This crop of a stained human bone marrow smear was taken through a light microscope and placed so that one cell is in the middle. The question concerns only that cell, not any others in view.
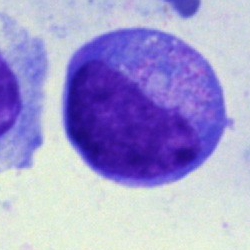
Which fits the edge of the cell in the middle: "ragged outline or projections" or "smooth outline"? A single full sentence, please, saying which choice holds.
Along its outline, the cell is smooth, with no projections.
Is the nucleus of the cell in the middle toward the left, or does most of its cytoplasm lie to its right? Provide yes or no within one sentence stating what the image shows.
Yes, it is to the right of the nucleus that most cytoplasm lies.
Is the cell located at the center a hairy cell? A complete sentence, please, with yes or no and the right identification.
No, the cell in the middle is recognised as a blast rather than a hairy cell.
